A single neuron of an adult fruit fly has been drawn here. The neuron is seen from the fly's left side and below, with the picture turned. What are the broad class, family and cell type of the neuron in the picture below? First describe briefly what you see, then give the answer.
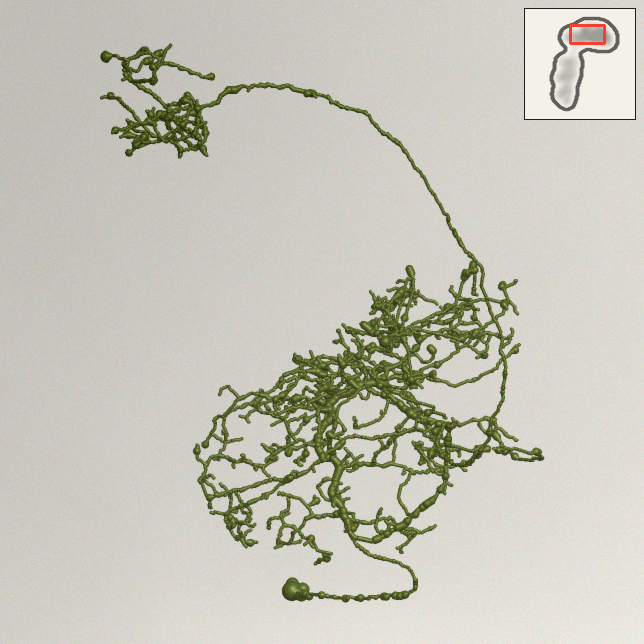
The cell body is at the bottom of the picture. In this view it is taller than it is wide. It is a central-brain intrinsic neuron. Its family is LHPV. It is of cell type LHPV6j1.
